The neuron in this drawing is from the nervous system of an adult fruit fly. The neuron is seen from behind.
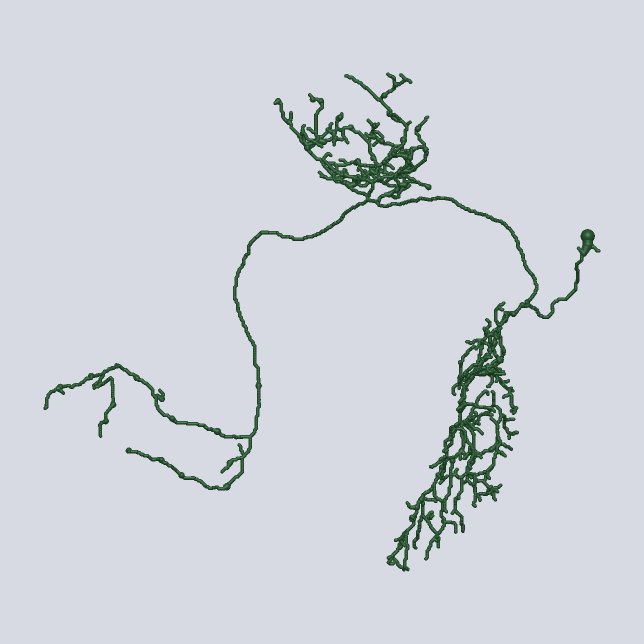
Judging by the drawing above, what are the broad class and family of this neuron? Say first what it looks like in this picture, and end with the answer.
Dozens of branch ends can be seen. In this view it is about as wide as it is tall. Its broad class is visual projection neuron. The family is hemilineage VPNd2.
